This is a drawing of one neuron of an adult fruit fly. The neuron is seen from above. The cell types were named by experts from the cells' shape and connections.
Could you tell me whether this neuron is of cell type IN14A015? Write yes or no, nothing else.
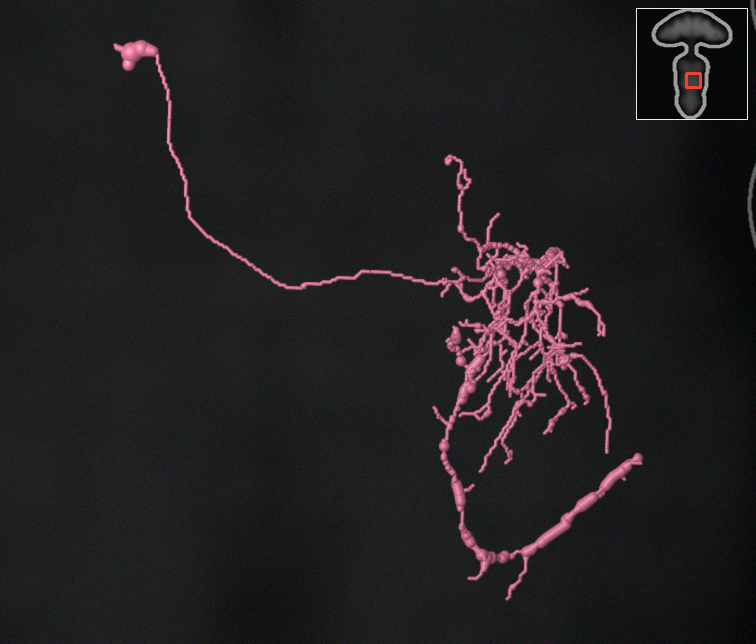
no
